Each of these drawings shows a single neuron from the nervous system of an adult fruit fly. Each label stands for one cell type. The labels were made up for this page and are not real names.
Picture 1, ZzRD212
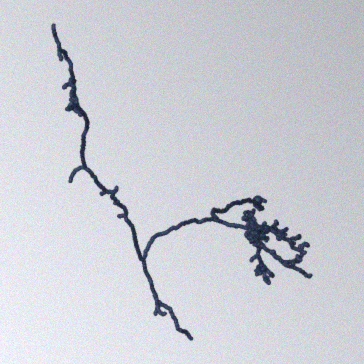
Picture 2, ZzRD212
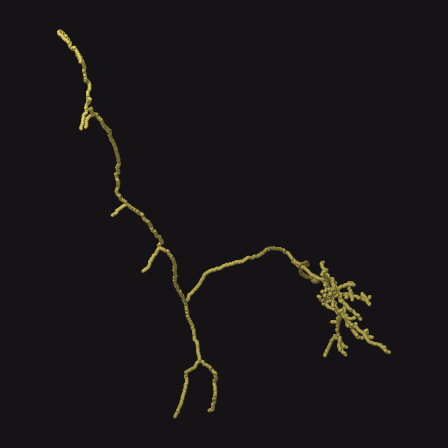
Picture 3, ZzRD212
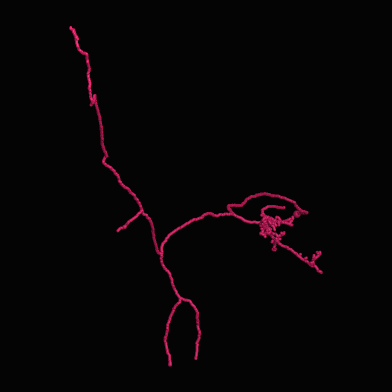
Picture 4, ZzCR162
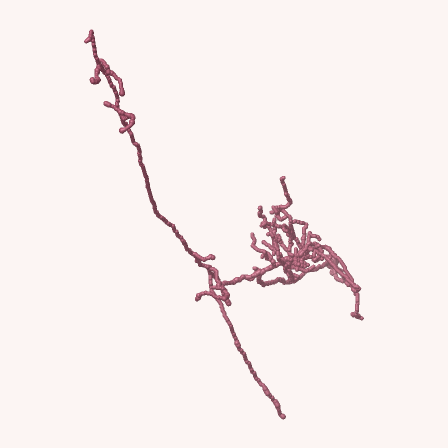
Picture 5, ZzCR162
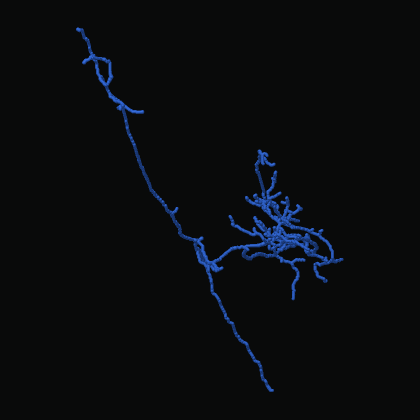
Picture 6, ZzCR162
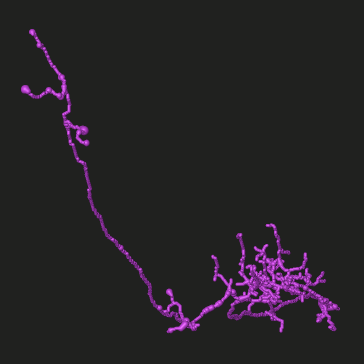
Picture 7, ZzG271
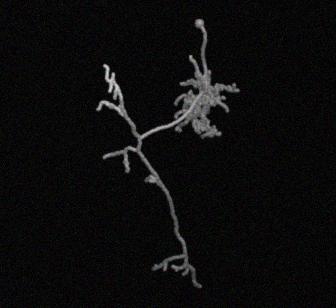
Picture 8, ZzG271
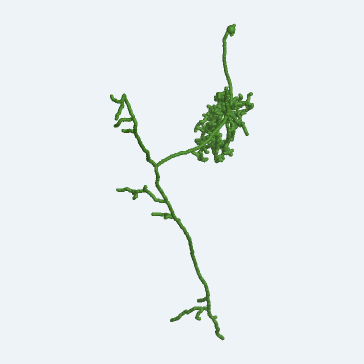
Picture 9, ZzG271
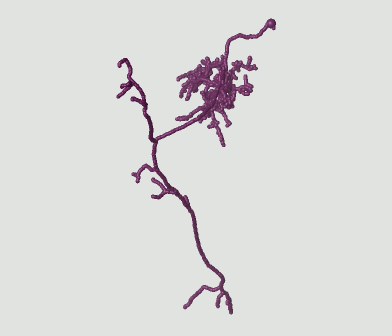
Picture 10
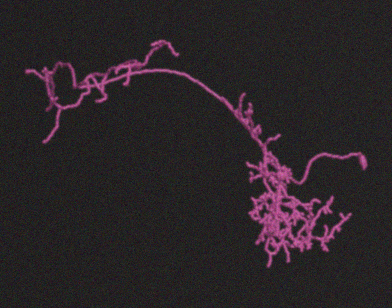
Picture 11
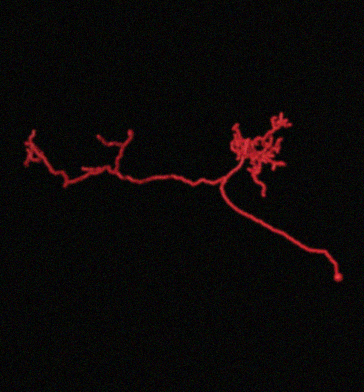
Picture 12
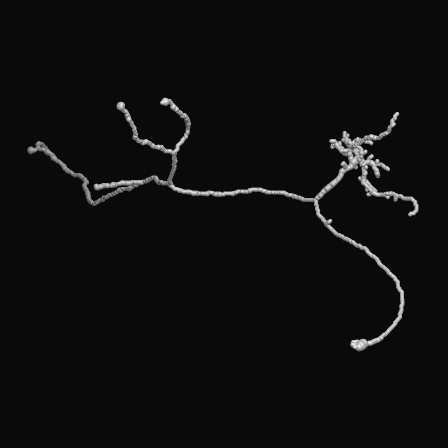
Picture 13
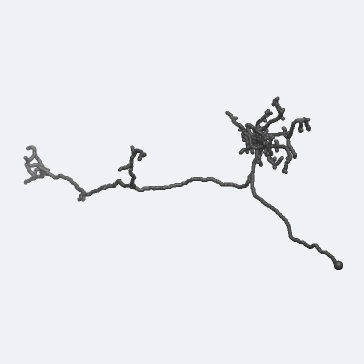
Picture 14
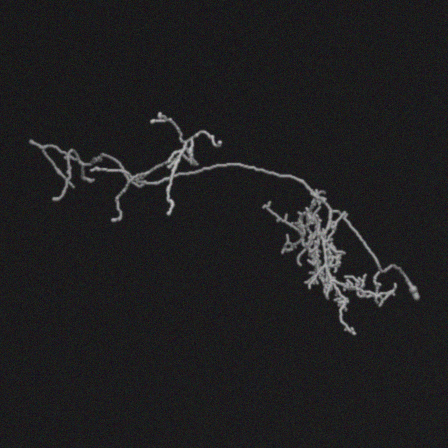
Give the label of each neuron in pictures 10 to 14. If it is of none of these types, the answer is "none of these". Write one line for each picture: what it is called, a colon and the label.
10: ZzG271
11: ZzRD212
12: ZzRD212
13: ZzRD212
14: ZzG271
